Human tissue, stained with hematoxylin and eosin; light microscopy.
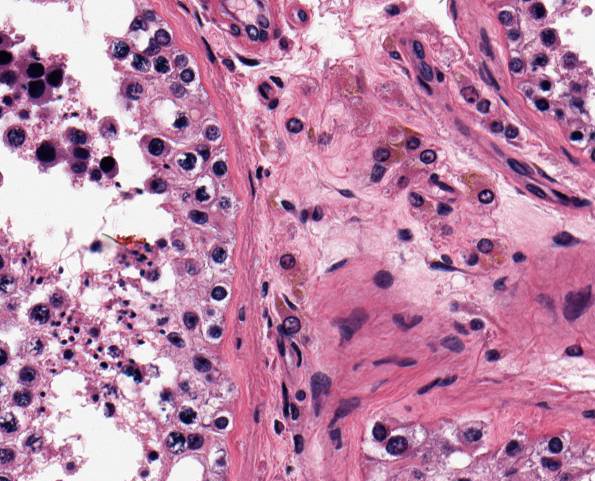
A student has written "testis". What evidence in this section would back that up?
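This picture is testis, so let me go through it piece by piece. The tubule on the left is lined by several layers of rounded cells with round dark nuclei and pale cytoplasm.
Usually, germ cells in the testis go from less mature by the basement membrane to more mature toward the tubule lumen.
In the lumen at upper left I see detached cells, many with dark condensed nuclei, lying among granular debris. The tubules are bordered by thick pink fibrous walls containing flattened elongated nuclei.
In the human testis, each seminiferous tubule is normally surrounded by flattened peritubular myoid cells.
Then, in the upper centre and right, there are polygonal interstitial cells whose pink cytoplasm holds golden-brown pigment granules.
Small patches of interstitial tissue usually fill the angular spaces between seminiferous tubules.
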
